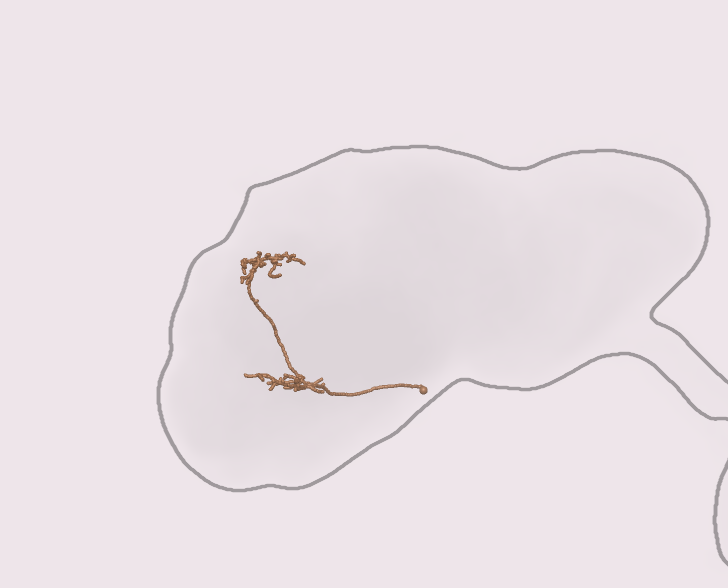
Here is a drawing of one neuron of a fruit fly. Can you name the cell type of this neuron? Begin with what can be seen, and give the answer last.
In this view it is wider than it is tall. Its broad class is central-brain intrinsic neuron. It is of cell type CB2995.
